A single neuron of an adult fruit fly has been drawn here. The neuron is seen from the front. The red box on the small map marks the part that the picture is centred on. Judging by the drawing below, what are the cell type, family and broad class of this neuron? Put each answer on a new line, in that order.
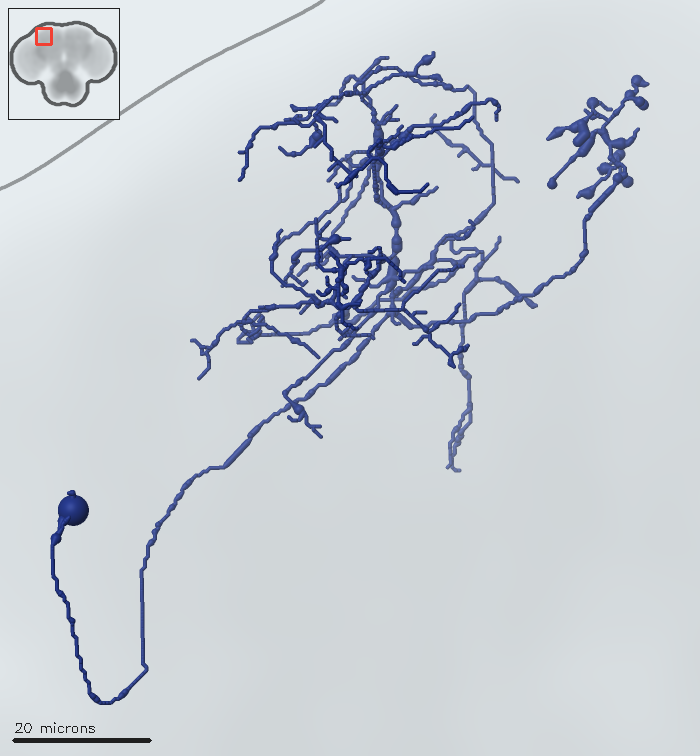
CB4121
hemilineage SLPal3_and_SLPal4_dorsal
central-brain intrinsic neuron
